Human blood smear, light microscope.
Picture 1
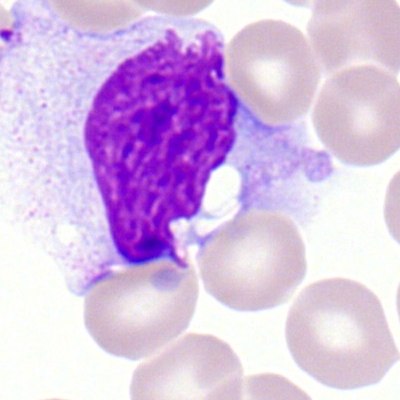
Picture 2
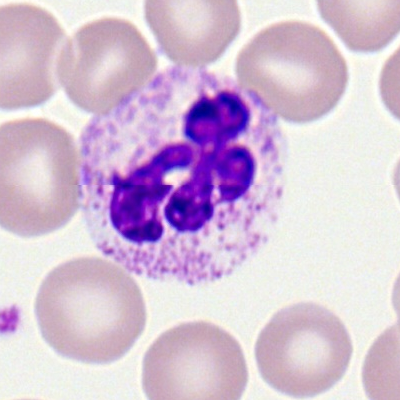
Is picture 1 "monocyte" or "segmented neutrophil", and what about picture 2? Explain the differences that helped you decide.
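Picture 1: monocyte. Picture 2: segmented neutrophil. Nucleus: one undivided mass in picture 1; at least three lobes in picture 2. Chromatin in picture 2: dark purple, coarsely clumped. Cytoplasm: abundant in both, pale grey-blue in picture 1, pale pinkish-lilac in picture 2. Granules: a fine pink-purple dusting in picture 1; fine pinkish-violet, scattered throughout, in picture 2. Vacuoles: small and clear in picture 1, beside the lower right edge of the nucleus.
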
